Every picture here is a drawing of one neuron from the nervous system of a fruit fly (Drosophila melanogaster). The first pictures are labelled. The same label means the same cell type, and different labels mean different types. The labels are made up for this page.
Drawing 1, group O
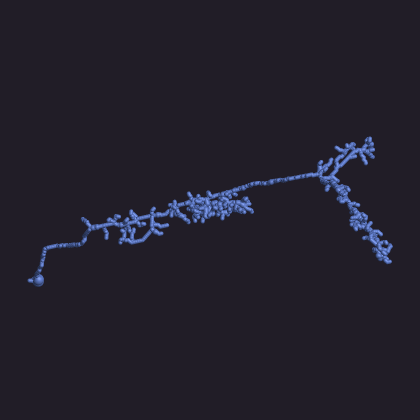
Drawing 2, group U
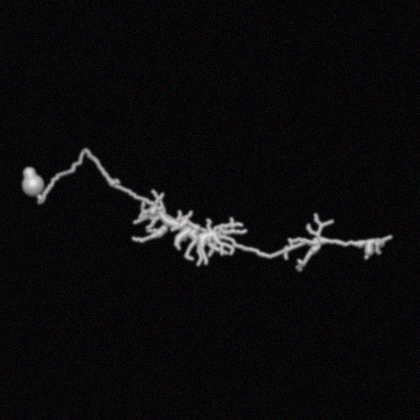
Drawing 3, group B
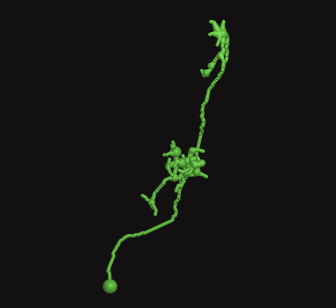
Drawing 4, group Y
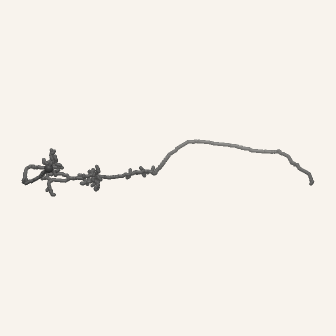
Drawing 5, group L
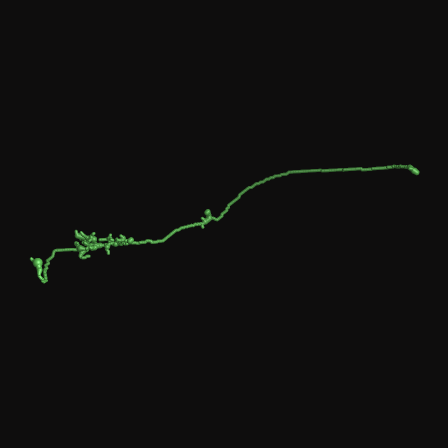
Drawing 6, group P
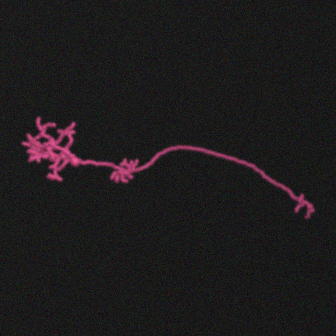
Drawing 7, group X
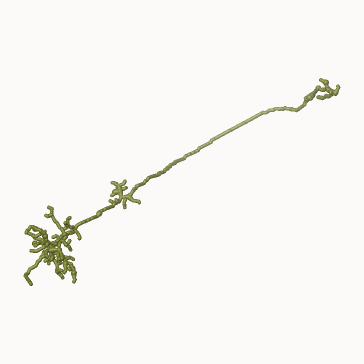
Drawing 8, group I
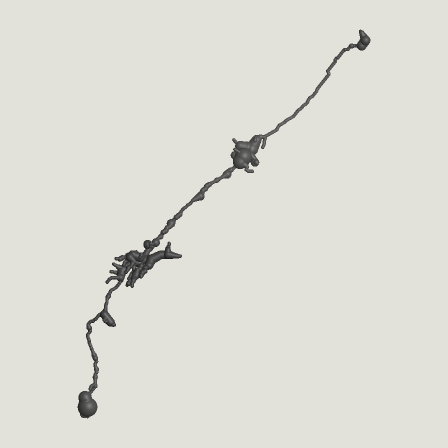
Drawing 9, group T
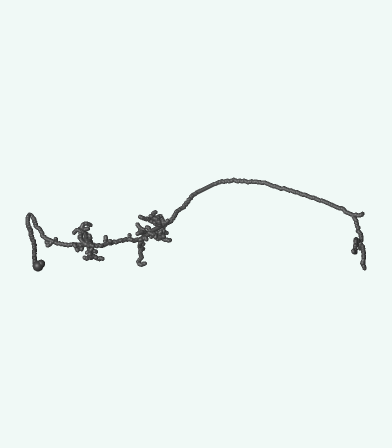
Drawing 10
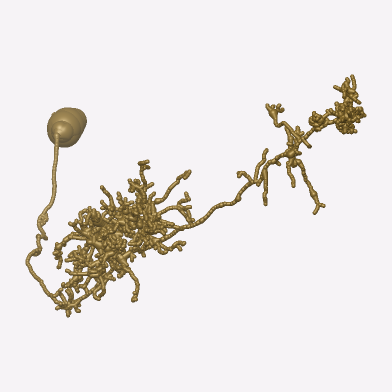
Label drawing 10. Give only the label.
group U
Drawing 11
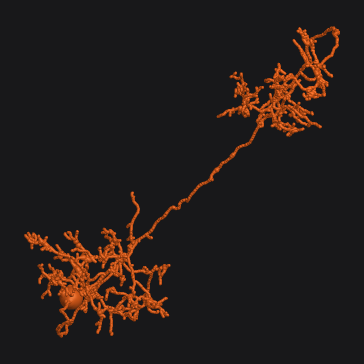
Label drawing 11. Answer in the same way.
group P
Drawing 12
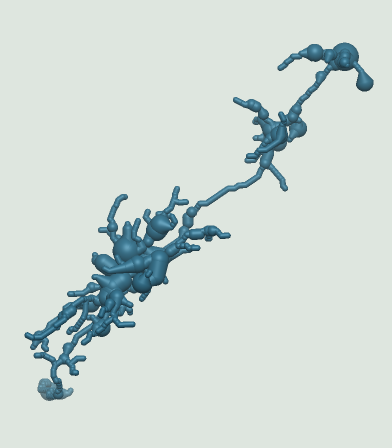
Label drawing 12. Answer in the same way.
group U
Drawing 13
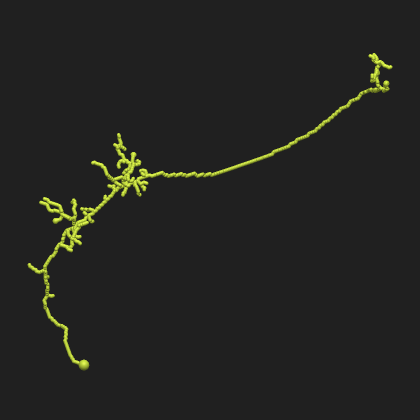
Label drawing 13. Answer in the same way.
group T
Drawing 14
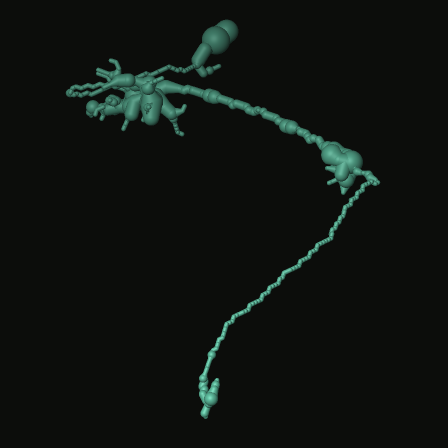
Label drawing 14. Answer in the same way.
group I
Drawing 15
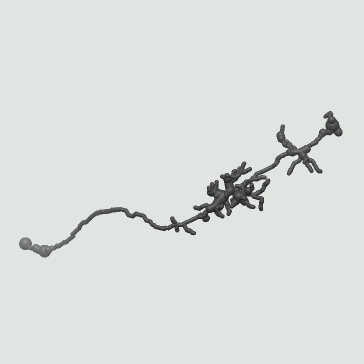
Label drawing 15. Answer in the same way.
group U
